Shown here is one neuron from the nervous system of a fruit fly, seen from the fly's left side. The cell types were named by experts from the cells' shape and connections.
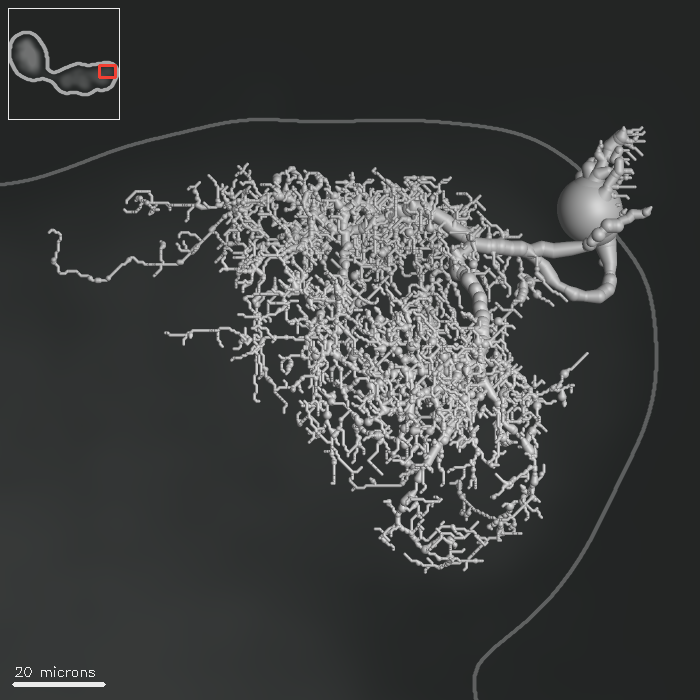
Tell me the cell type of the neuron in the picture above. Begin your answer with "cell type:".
cell type: MNad68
